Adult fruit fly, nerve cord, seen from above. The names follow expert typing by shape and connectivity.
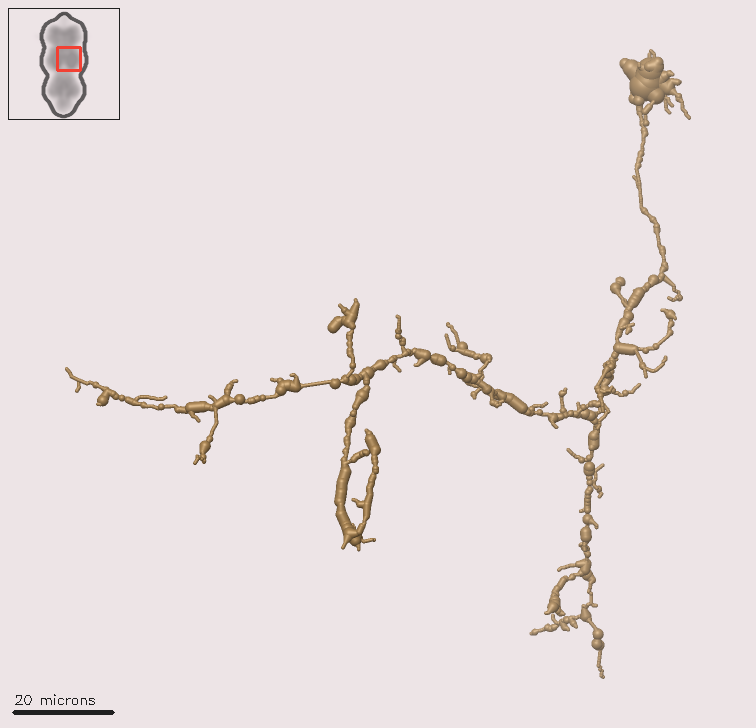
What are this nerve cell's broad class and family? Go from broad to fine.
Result: motor neuron of the nerve cord; hemilineage 15B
